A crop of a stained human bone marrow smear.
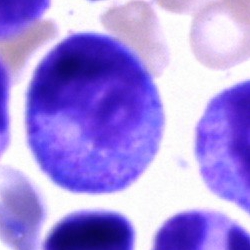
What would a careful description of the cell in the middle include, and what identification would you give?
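Nucleus first: it fills the upper half of the cell. Cytoplasm in the lower part is paler blue than the nucleus, with fine purple-pink granules scattered through it. A pale, cleared area lies in the cytoplasm at the lower left, beside the nucleus. This is a promyelocyte.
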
